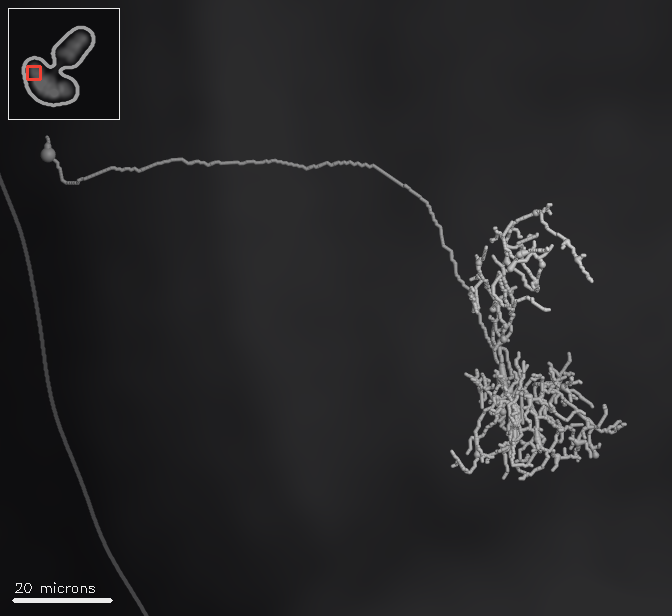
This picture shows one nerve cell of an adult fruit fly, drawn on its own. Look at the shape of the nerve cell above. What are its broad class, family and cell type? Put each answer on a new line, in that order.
optic-lobe intrinsic neuron
Tm
Tm24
